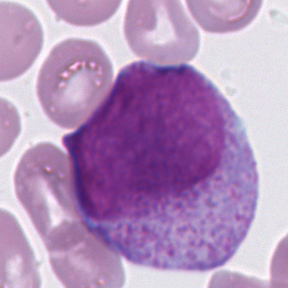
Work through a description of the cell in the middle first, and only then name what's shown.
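Nucleus toward upper left. Chromatin fine, evenly spread, not coarsely clumped. Cytoplasm pale lilac-blue, with many fine purple-red granules. Promyelocyte.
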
